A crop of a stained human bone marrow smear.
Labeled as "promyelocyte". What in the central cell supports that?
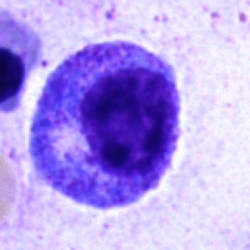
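In this promyelocyte, the position of the nucleus fits: it sits off-centre, toward the right side of the cell.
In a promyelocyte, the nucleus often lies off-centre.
The cytoplasm is blue and forms a wide rim, broadest on the left, with a paler patch just to the left of the nucleus. Fine purple granules are scattered through it.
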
